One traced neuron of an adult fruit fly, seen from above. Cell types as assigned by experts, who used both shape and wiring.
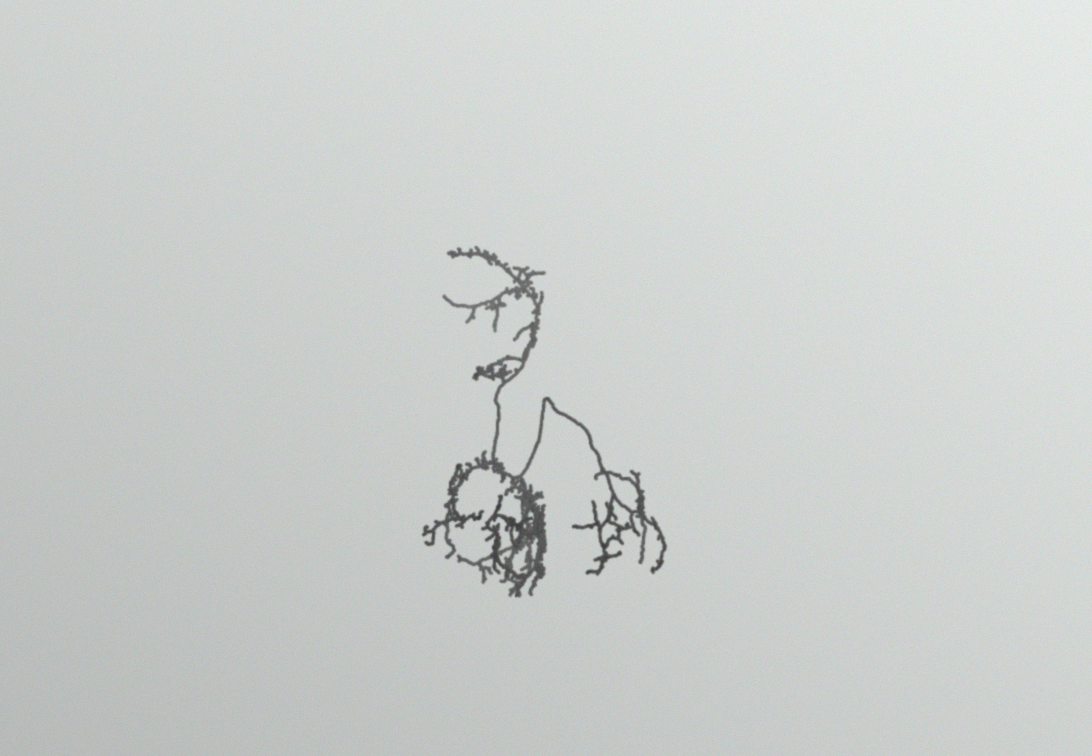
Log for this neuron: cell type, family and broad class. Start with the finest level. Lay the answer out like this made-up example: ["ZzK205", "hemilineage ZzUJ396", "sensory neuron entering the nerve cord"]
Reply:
["IN10B014", "hemilineage 10B", "nerve-cord intrinsic neuron"]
